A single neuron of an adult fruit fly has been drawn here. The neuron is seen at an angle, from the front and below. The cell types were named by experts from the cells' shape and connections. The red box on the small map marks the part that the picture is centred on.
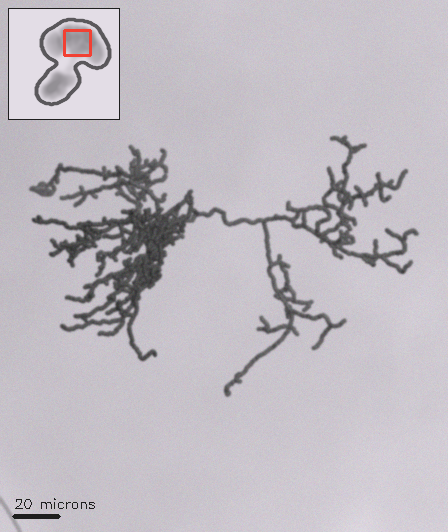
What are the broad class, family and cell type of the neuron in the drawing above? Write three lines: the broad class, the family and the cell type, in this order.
central-brain intrinsic neuron
hemilineage DM5_central
VES073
